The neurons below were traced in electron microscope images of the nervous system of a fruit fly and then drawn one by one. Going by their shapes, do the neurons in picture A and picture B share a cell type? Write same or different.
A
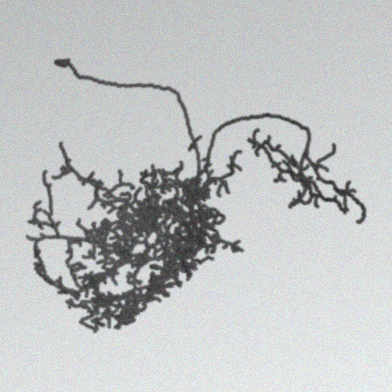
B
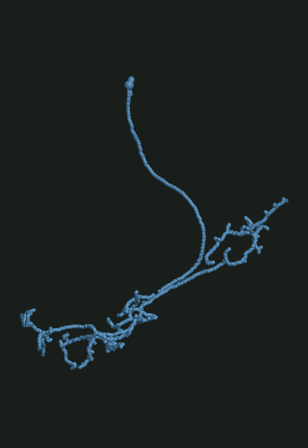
same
